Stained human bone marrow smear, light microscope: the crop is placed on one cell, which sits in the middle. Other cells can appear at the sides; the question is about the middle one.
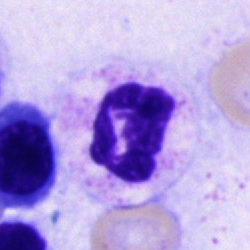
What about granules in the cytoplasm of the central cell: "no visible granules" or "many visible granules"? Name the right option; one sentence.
Many granules can be seen in the cytoplasm of the cell.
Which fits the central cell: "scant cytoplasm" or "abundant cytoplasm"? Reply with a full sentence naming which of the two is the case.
Its nucleus is set within plentiful cytoplasm.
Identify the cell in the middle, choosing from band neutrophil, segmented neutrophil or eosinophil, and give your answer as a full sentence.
The centrally placed cell is classified as a segmented neutrophil.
